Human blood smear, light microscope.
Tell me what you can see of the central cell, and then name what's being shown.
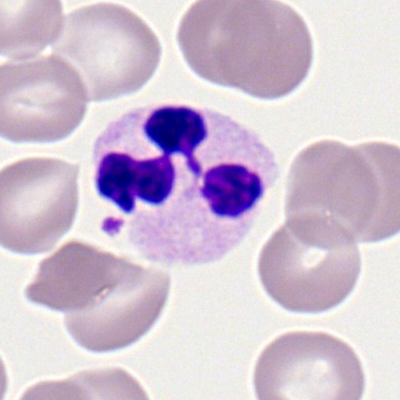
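Three lobes, linked to one another by thin strands, make up the nucleus. Around them lies abundant pale pink-lilac cytoplasm holding only fine, faint granules. Near the lower-left edge of the cell sits a small, separate dark purple dot. The cell is a segmented neutrophil.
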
